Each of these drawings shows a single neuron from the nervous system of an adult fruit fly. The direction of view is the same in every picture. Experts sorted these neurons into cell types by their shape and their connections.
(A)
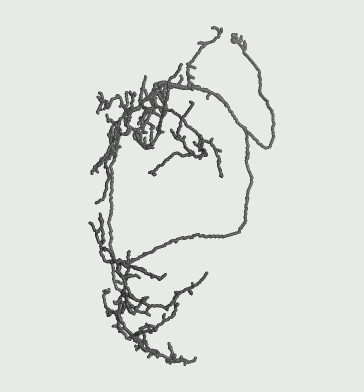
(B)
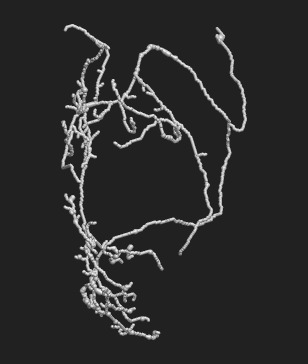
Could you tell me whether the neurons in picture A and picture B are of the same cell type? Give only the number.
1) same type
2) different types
1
